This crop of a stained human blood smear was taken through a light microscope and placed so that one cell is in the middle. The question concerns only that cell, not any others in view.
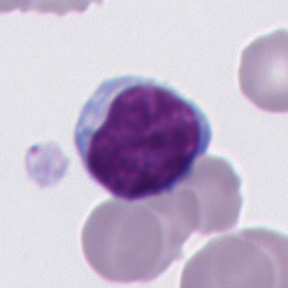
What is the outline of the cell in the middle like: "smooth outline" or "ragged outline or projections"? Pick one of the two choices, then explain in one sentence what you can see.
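Smooth outline. The cell outline is smooth, without projections.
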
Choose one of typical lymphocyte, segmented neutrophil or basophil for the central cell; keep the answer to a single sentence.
The cell that lies at the centre of the crop is a typical lymphocyte.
